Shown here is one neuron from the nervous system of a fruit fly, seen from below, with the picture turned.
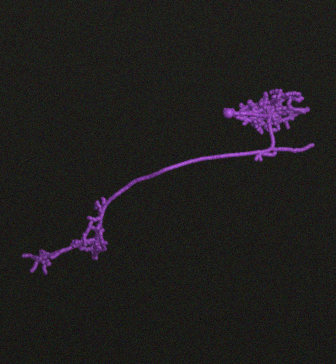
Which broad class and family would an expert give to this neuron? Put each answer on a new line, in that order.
ascending neuron
hemilineage 07B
